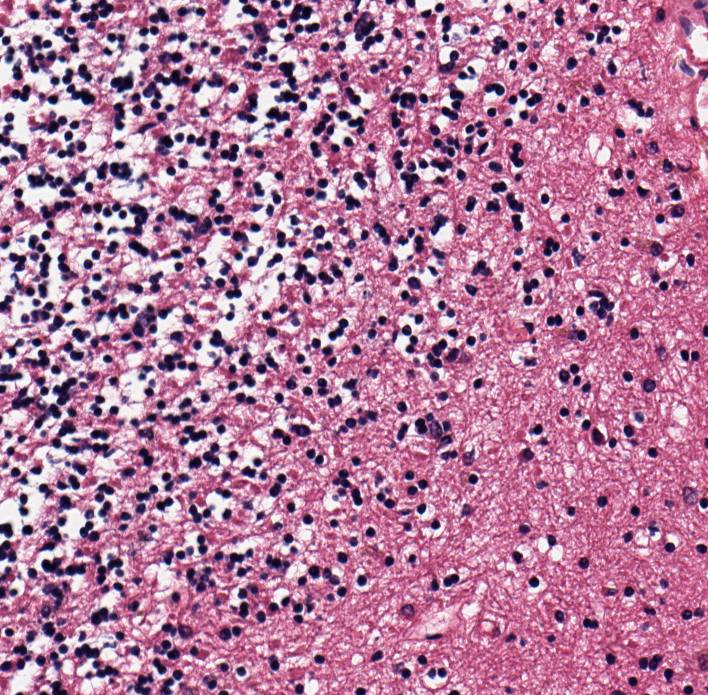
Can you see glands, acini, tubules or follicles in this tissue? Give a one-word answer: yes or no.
No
